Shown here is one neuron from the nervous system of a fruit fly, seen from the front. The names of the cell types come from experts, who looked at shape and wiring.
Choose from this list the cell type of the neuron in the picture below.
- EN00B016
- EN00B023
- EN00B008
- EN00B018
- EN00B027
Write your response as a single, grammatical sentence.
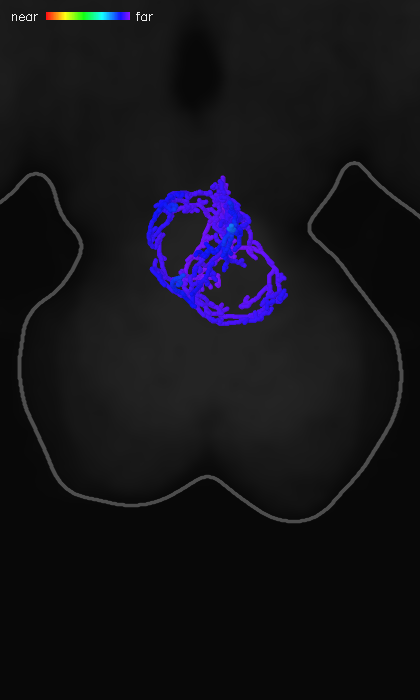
Under cell type classification, the neuron is EN00B016.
